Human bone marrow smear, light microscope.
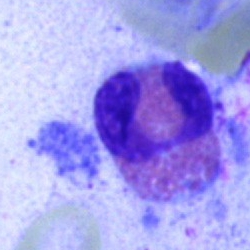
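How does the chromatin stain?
Dark purple and dense.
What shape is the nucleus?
Curved like a horseshoe around a central patch of pink cytoplasm.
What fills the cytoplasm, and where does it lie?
Reddish-pink granules fill it; the cytoplasm itself is pinkish and lies mostly below the nucleus.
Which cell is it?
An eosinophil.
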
